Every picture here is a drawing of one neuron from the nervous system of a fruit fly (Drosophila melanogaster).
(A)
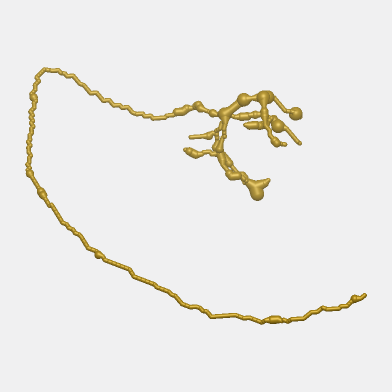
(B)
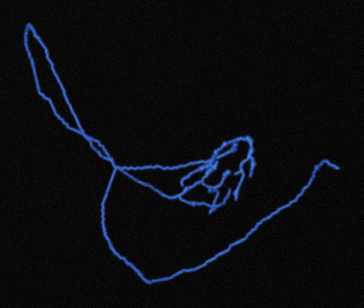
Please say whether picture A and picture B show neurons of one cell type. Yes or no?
no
